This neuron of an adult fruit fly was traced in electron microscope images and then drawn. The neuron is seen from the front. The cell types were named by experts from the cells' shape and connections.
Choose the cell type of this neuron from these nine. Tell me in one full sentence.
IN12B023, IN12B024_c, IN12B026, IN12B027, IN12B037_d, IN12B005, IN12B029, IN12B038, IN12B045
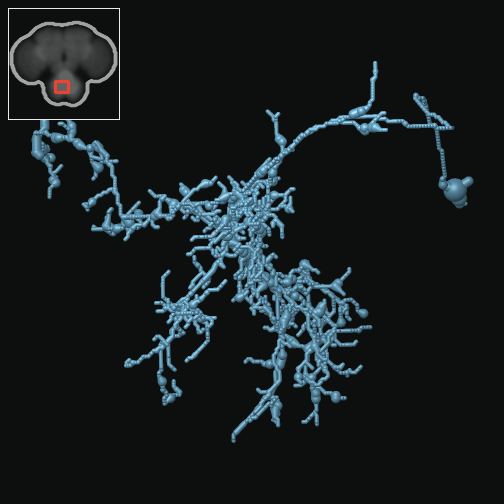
The neuron is typed under the name IN12B027.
